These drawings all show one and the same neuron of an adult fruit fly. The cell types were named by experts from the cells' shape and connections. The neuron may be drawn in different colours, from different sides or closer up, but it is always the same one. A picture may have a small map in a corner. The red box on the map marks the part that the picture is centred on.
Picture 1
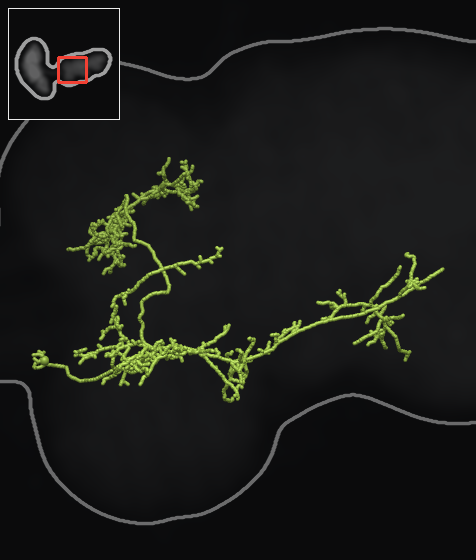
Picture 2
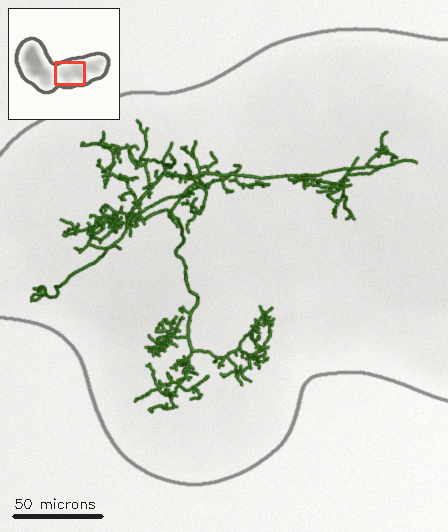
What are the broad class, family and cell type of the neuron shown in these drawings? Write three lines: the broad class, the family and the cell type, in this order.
nerve-cord intrinsic neuron
hemilineage 07B
IN07B029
